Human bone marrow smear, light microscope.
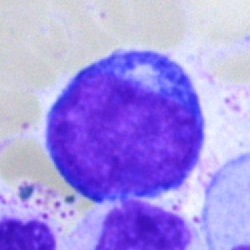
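Proerythroblast, the cell in the middle of this stained human bone marrow smear: round, with a smooth edge and deep blue cytoplasm. On the upper side, next to the nucleus, a pale zone lies within the cytoplasm. Its chromatin has a mottled texture.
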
